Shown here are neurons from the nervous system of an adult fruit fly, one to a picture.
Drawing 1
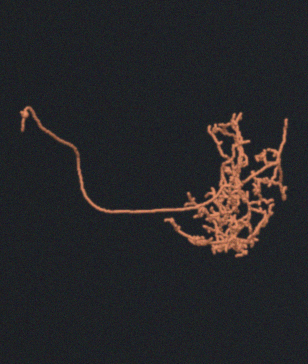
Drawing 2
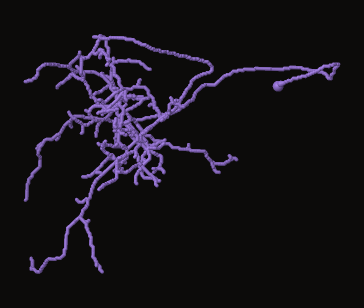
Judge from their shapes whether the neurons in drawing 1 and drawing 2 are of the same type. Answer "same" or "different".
same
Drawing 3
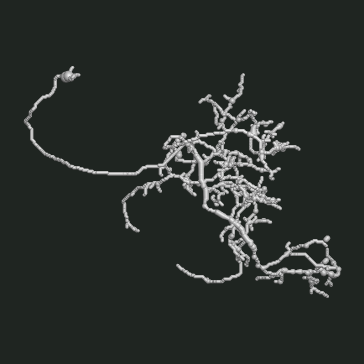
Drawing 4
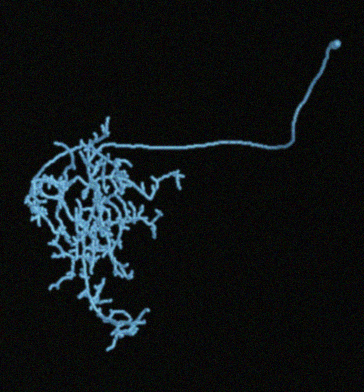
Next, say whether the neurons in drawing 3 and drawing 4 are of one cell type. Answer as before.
same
